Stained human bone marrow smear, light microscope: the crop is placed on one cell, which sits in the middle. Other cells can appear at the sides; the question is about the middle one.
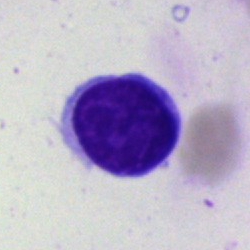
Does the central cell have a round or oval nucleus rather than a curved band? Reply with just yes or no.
Yes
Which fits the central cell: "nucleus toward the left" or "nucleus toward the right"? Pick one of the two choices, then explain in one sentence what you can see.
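Nucleus toward the right. A scanty rim of pale blue cytoplasm shows mainly on the left side of the cell.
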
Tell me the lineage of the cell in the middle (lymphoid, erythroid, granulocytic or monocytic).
lymphoid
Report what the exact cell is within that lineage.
lymphocyte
